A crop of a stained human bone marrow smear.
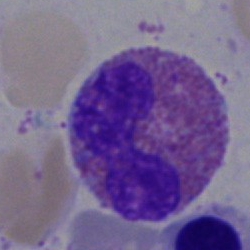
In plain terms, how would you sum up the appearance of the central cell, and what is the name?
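Two lobes make up the nucleus, joined by a narrower band. It lies along the left side of the cell, and its chromatin is dark purple and coarsely clumped. The cytoplasm is abundant. The cell is an eosinophil.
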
